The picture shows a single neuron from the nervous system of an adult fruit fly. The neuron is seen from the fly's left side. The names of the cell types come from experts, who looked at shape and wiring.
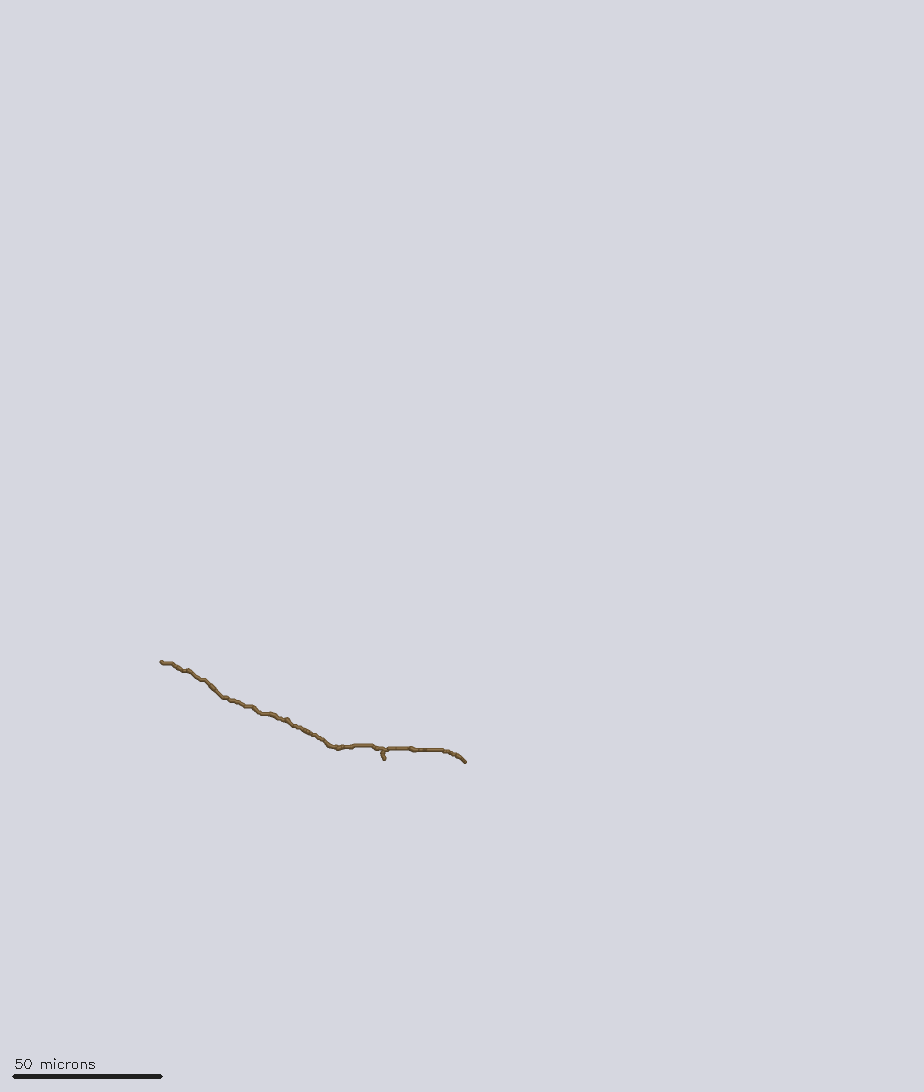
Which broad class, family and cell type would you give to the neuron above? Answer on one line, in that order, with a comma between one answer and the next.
sensory neuron entering the brain, class mechanosensory, JO-B1_b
